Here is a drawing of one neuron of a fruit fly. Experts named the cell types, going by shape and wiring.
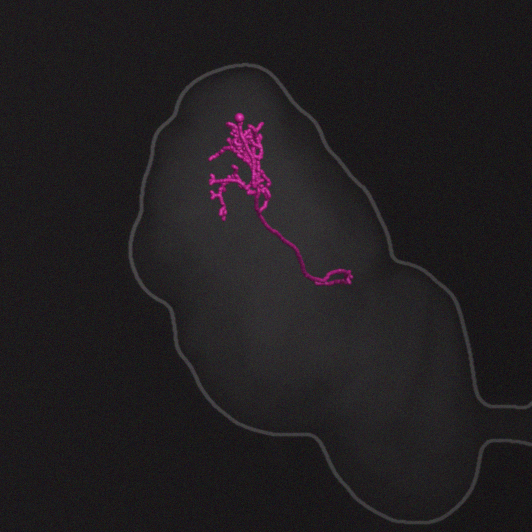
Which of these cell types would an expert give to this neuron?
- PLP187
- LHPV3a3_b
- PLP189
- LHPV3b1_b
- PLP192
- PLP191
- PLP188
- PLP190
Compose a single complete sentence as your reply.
It is LHPV3a3_b that is the cell type of the neuron.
